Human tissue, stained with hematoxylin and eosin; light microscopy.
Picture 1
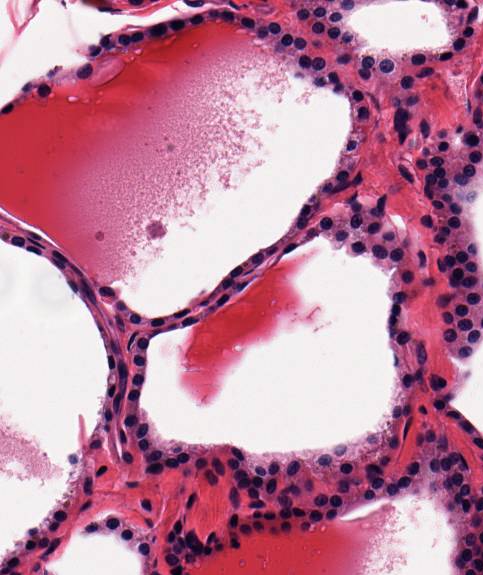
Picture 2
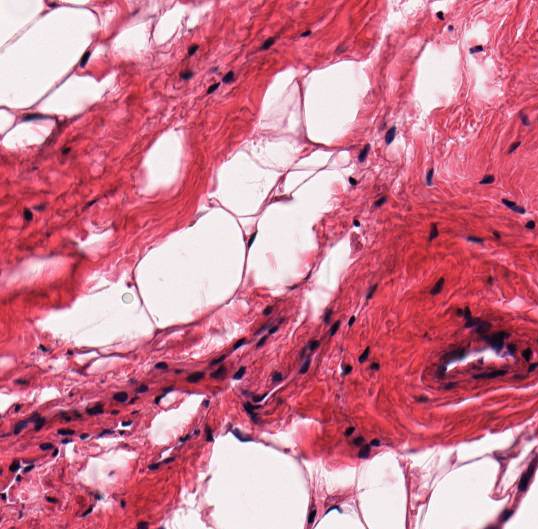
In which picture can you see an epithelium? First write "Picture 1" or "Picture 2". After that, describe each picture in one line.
Picture 1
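What picture 1 shows: Each follicle is lined by a single layer of epithelial cells.
What picture 2 shows: No epithelium is present anywhere in the field.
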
